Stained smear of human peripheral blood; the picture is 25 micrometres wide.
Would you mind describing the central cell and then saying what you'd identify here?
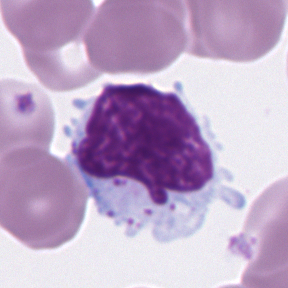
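Look at the edge first: it's ragged, with lots of small pale-blue projections. The chromatin is dense and stains dark purple. Pale blue cytoplasm sits mostly below the nucleus, and a few small purple dots are scattered through it there. That's a large granular lymphocyte.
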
